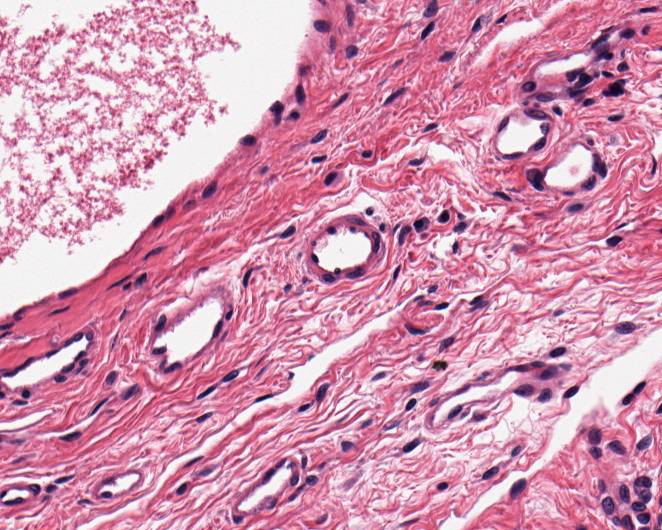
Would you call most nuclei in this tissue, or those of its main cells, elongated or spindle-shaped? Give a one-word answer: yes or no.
Yes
